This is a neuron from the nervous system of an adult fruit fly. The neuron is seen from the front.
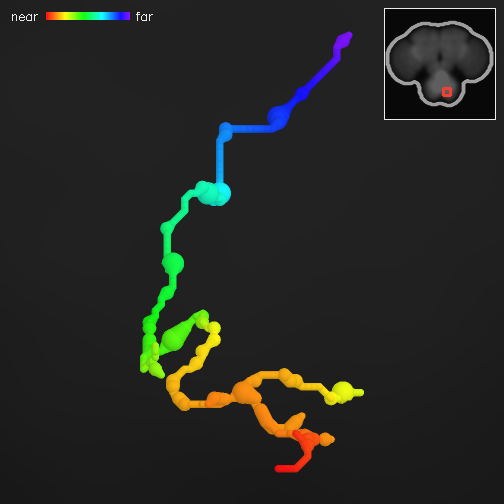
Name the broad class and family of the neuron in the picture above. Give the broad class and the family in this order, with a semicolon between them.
sensory neuron entering the nerve cord; class mechanosensory tactile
